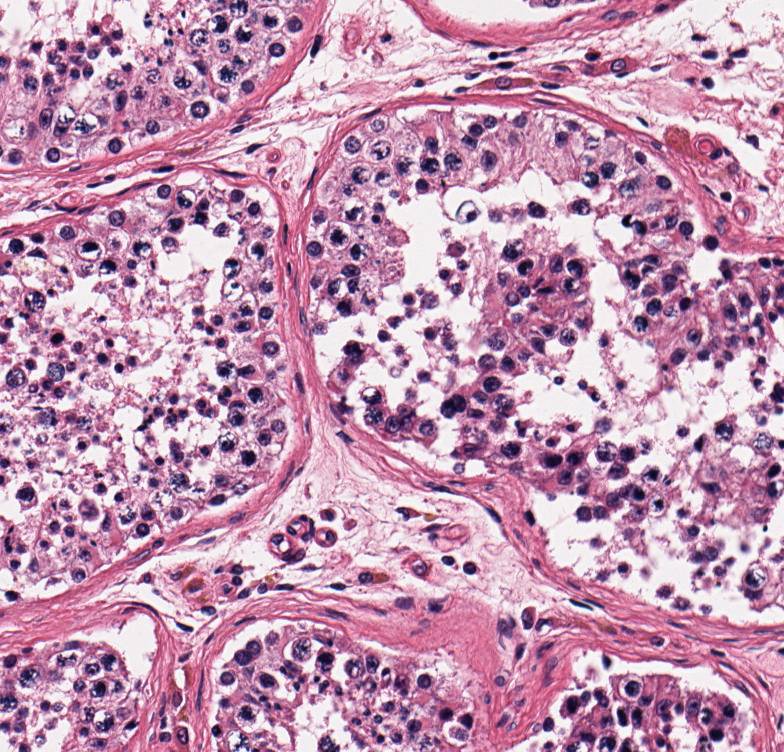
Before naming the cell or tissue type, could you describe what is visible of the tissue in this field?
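Closely packed rounded tubules, largest in the upper right and centre, sit in narrow bands of interstitium. Each has a pink, layered fibrous wall with flattened spindle-shaped nuclei and is filled with many layers of rounded cells, not a single lining. Lower centre, the interstitium widens into pale loose stroma with a few golden-brown pigmented cells. That's testis.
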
